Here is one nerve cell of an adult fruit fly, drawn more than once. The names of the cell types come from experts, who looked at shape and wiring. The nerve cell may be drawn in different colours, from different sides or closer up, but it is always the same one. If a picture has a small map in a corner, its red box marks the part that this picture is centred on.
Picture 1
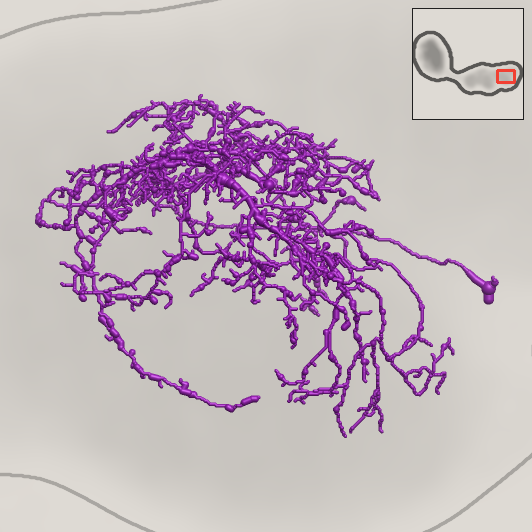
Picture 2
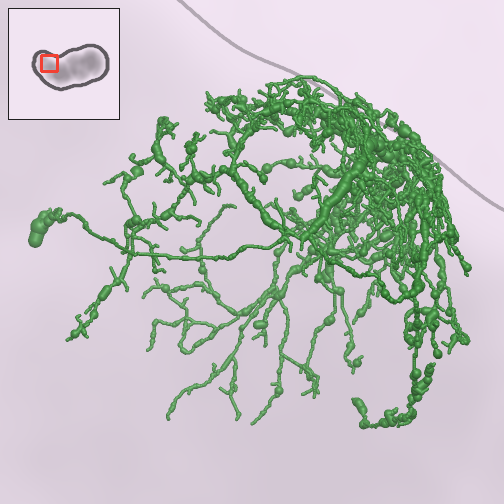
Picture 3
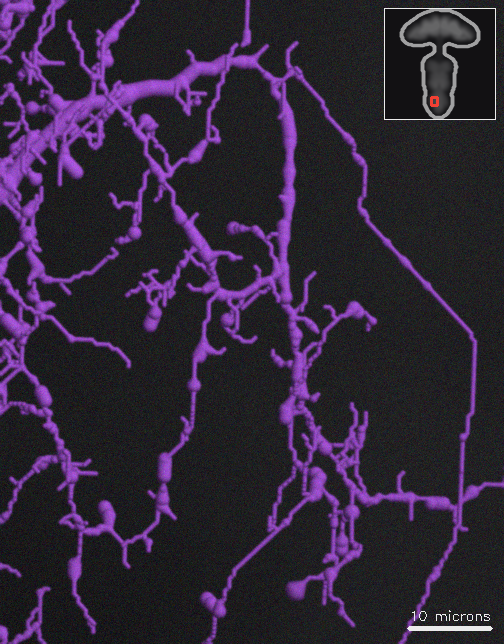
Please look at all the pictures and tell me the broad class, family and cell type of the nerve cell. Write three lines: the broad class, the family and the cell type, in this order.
nerve-cord intrinsic neuron
hemilineage 03B
IN03B031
